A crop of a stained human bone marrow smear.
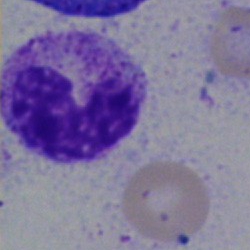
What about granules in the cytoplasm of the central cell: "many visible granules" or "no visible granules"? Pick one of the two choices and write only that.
Many visible granules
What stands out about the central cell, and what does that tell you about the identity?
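This one has a round, smooth outline. A notch cuts into the nucleus from its upper side. The chromatin is coarse and clumped, with lighter patches between the clumps. It's a band neutrophil.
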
